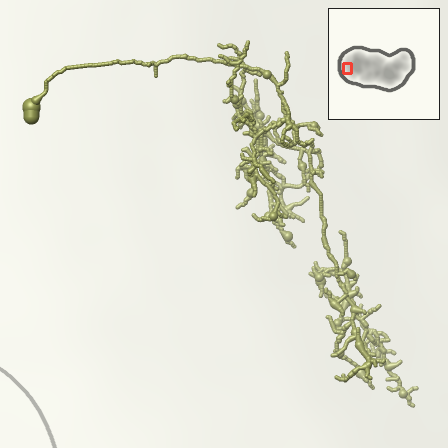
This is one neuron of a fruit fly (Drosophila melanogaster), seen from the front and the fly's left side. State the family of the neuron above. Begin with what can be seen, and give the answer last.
The cell body can be seen at the upper left of the picture. Dozens of branch ends can be seen. Its broad class is optic-lobe intrinsic neuron. Its family is Cm.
